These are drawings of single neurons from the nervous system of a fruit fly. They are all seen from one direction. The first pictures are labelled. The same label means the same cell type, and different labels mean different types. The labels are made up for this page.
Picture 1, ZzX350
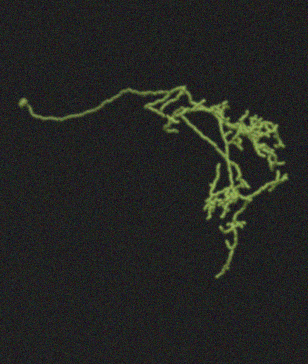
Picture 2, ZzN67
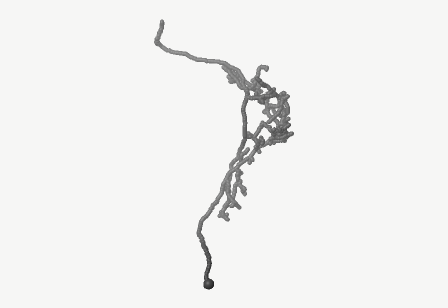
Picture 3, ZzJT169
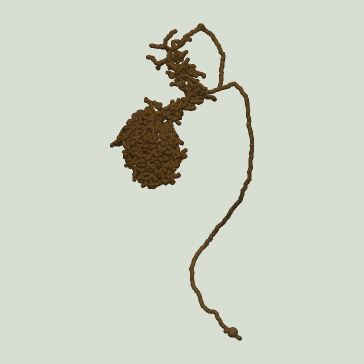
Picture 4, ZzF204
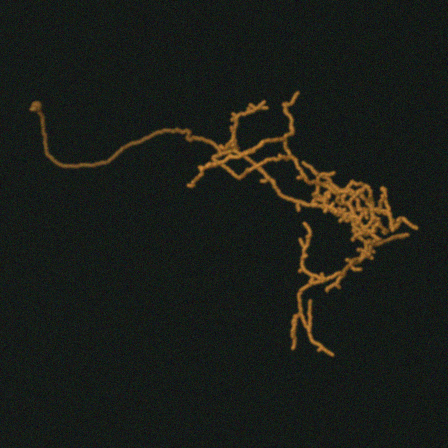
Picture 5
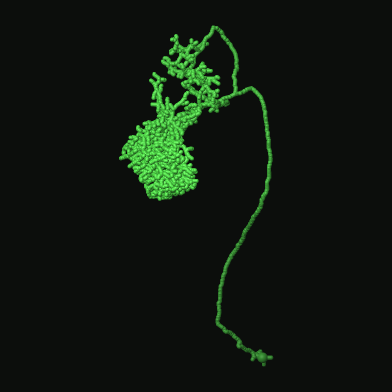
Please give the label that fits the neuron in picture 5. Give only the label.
ZzJT169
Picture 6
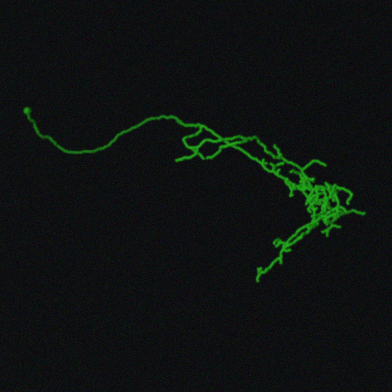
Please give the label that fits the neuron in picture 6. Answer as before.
ZzF204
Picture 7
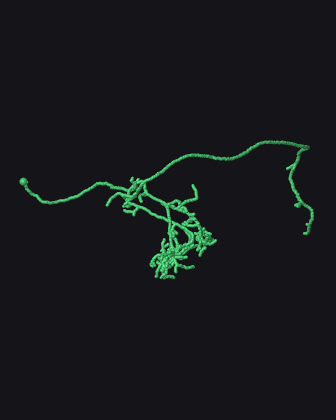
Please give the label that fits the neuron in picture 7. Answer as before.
ZzX350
